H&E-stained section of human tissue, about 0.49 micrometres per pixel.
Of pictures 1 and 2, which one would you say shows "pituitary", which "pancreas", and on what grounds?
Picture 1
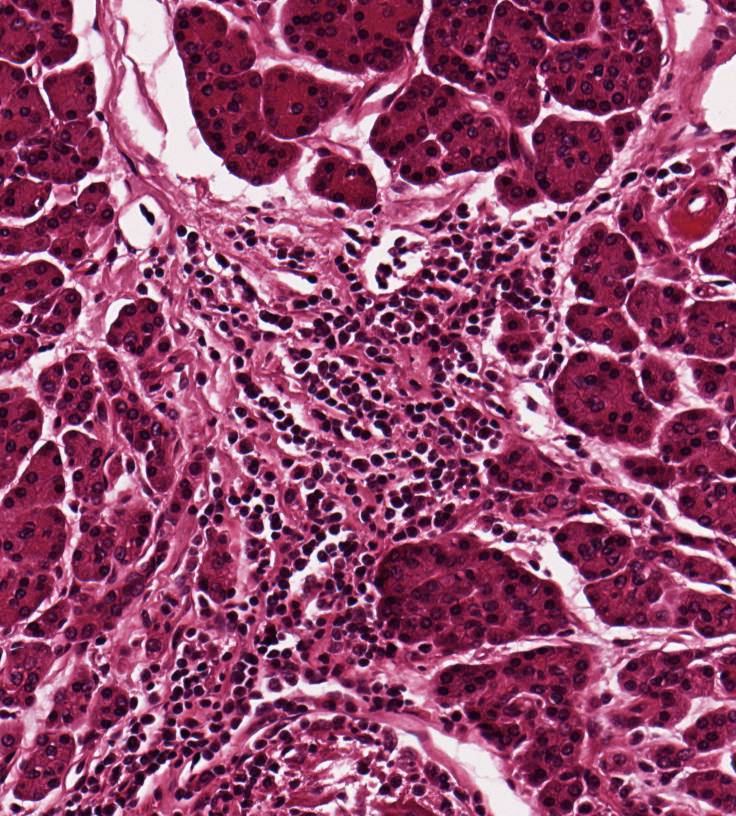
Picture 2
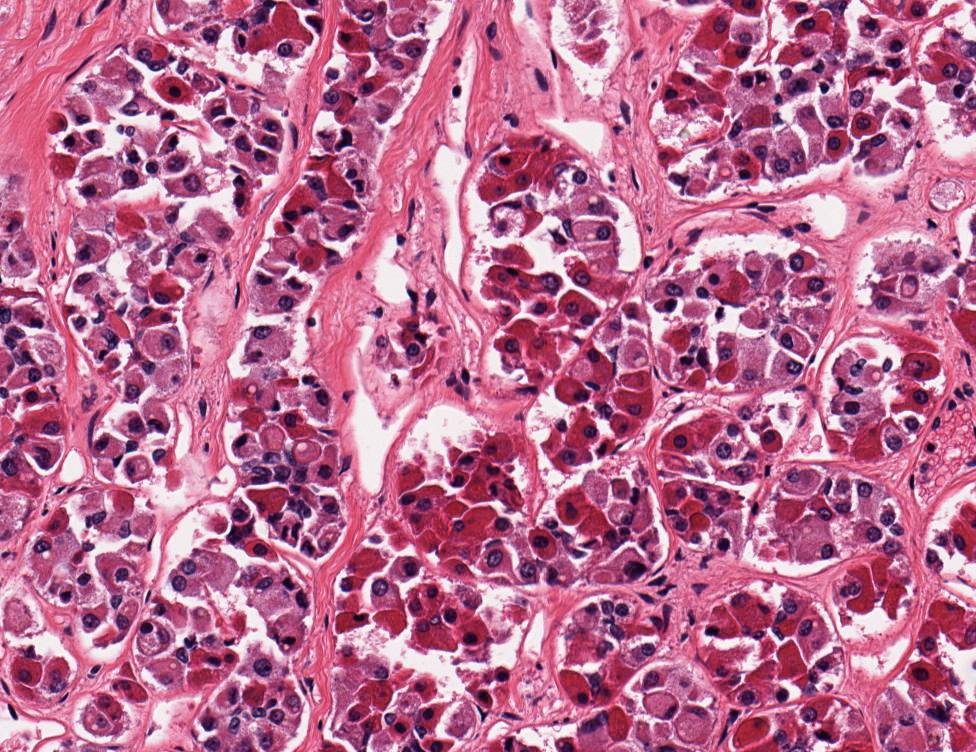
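Let's name them: pancreas in picture 1, pituitary in picture 2. In the pancreas, see rounded acini of deeply pink-red, finely granular cells with round basal nuclei, split by a central band of lymphocytes running from top centre toward lower left. The pituitary instead has rounded nests and cords throughout, separated by thin fibrous septa, and a broader band of dense pink collagen at upper left. Within the same nests, cells with intensely red cytoplasm mix with pale purple-grey ones, and there are no lumens or duct-like spaces.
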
